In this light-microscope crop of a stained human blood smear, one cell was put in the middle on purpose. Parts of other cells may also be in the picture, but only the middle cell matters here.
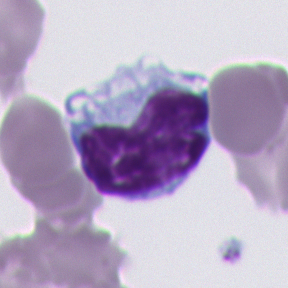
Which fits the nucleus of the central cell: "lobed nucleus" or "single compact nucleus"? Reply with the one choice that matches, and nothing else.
Single compact nucleus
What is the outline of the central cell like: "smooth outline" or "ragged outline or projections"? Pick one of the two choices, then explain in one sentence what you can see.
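Ragged outline or projections. The cytoplasmic border along the top of the cell is ragged, with fine irregular projections.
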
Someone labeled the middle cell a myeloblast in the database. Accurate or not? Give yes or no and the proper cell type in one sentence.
No, the cell at the centre is categorised not as a myeloblast but as a monocyte.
